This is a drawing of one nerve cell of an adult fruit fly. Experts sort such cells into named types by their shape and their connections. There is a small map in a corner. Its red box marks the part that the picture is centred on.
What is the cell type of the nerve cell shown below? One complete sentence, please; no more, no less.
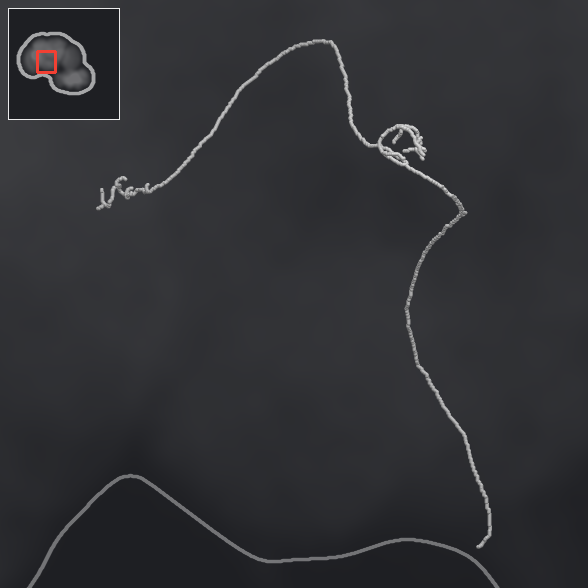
Included in the cell type ORN_VA4 is this nerve cell.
